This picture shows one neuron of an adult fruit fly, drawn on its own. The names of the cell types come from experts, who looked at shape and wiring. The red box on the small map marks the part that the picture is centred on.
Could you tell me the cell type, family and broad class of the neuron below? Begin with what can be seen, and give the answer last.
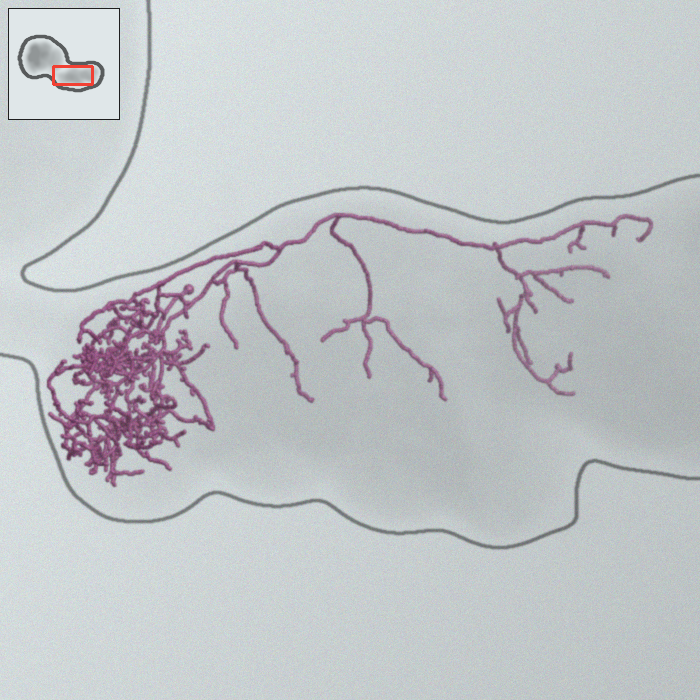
The cell body is on the left of the picture. Dozens of branch ends can be seen. It is of cell type IN19A032. Its family is hemilineage 19A. This is a nerve-cord intrinsic neuron.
